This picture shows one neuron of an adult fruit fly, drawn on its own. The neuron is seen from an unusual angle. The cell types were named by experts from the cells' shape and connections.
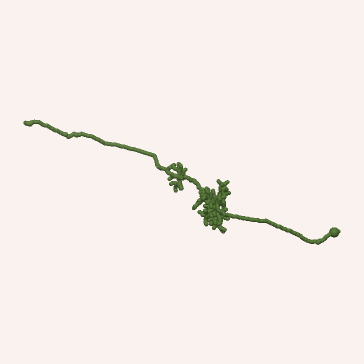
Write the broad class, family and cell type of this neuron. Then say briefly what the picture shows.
This is an optic-lobe intrinsic neuron. The family is Tm. Its cell type is Tm4. In this view it is more than twice as wide as it is tall.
